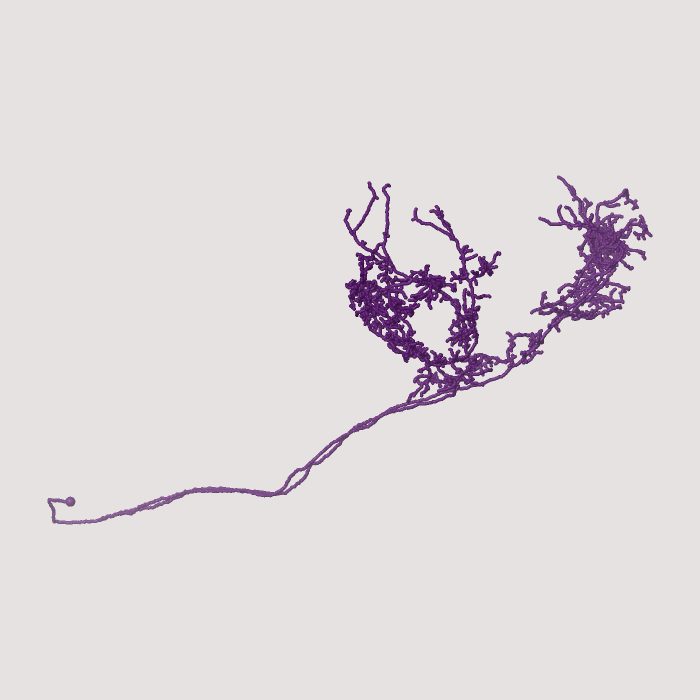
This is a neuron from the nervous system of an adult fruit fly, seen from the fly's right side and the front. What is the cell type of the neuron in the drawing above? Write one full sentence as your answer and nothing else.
This neuron belongs to the cell type AN01A055.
